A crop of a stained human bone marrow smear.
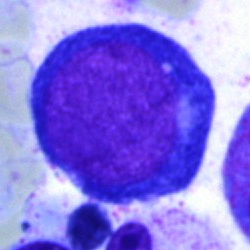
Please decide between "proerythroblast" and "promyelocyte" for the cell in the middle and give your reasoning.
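This one is a proerythroblast, not a promyelocyte. Let me see: the surface looks smooth, with no blebs or projections. Chromatin: finely granular, evenly spread across the nucleus. Cytoplasm: a narrow deep-blue rim around the nucleus, with a pale clear zone beside it on the right.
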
